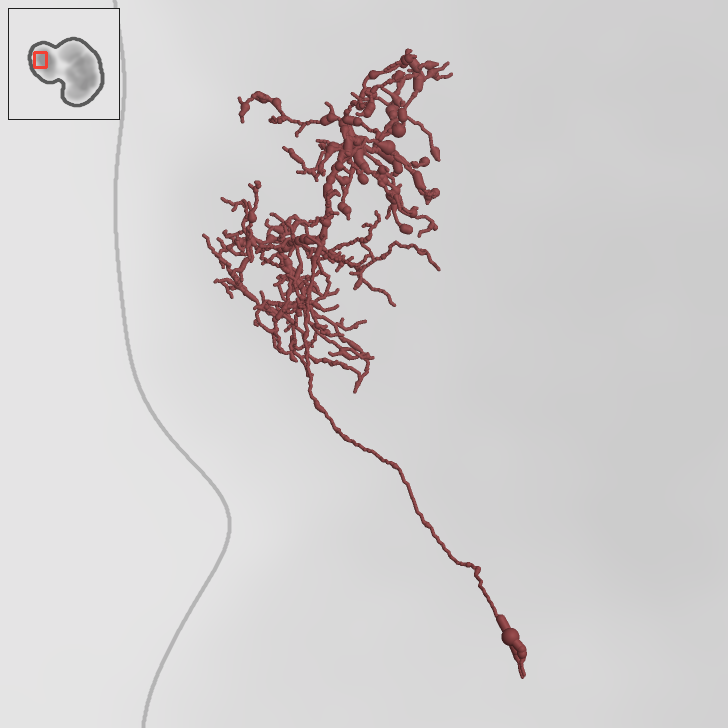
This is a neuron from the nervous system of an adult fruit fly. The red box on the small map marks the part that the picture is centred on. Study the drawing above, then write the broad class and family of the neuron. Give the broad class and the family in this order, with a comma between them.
nerve-cord intrinsic neuron, hemilineage 13B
